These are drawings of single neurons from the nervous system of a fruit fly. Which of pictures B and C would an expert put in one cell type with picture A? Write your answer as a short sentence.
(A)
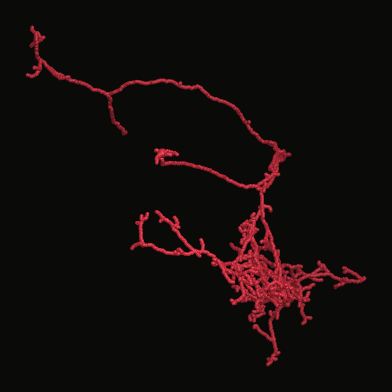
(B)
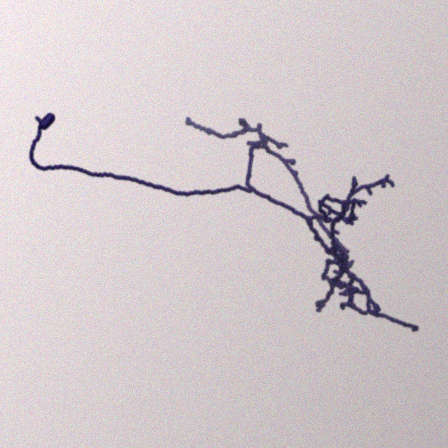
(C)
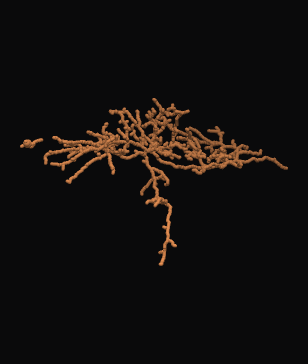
None of them is of the same cell type.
